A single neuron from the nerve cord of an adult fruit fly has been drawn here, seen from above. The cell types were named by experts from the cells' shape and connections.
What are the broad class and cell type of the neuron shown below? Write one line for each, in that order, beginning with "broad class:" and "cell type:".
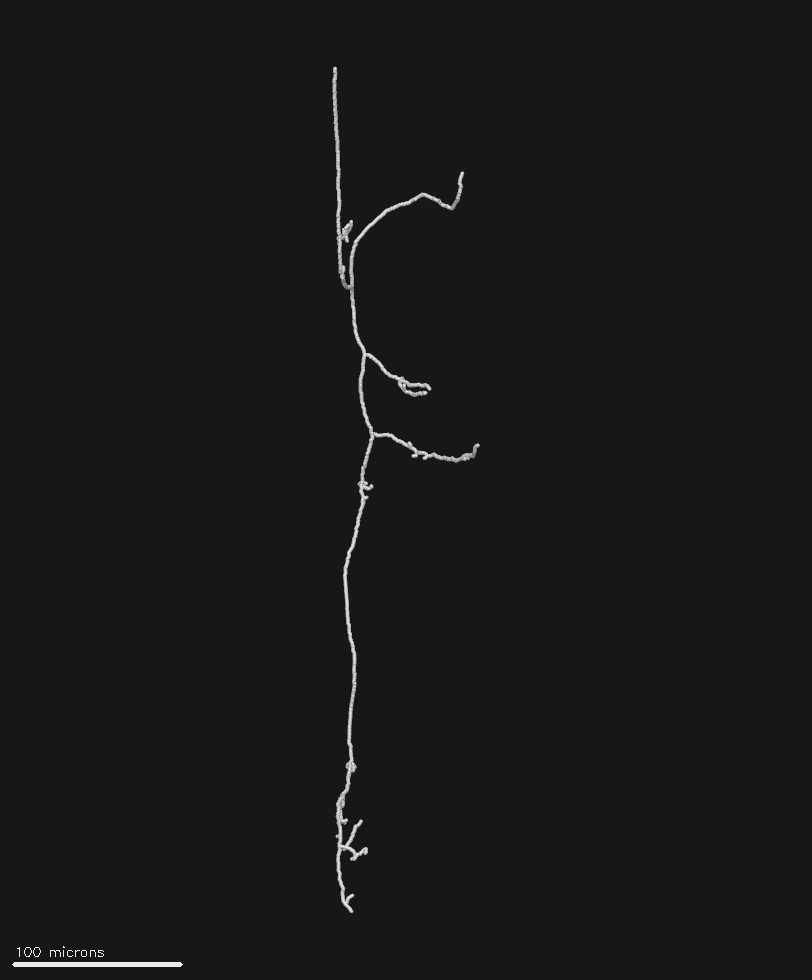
broad class: sensory neuron ascending to the brain
cell type: SAxx02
